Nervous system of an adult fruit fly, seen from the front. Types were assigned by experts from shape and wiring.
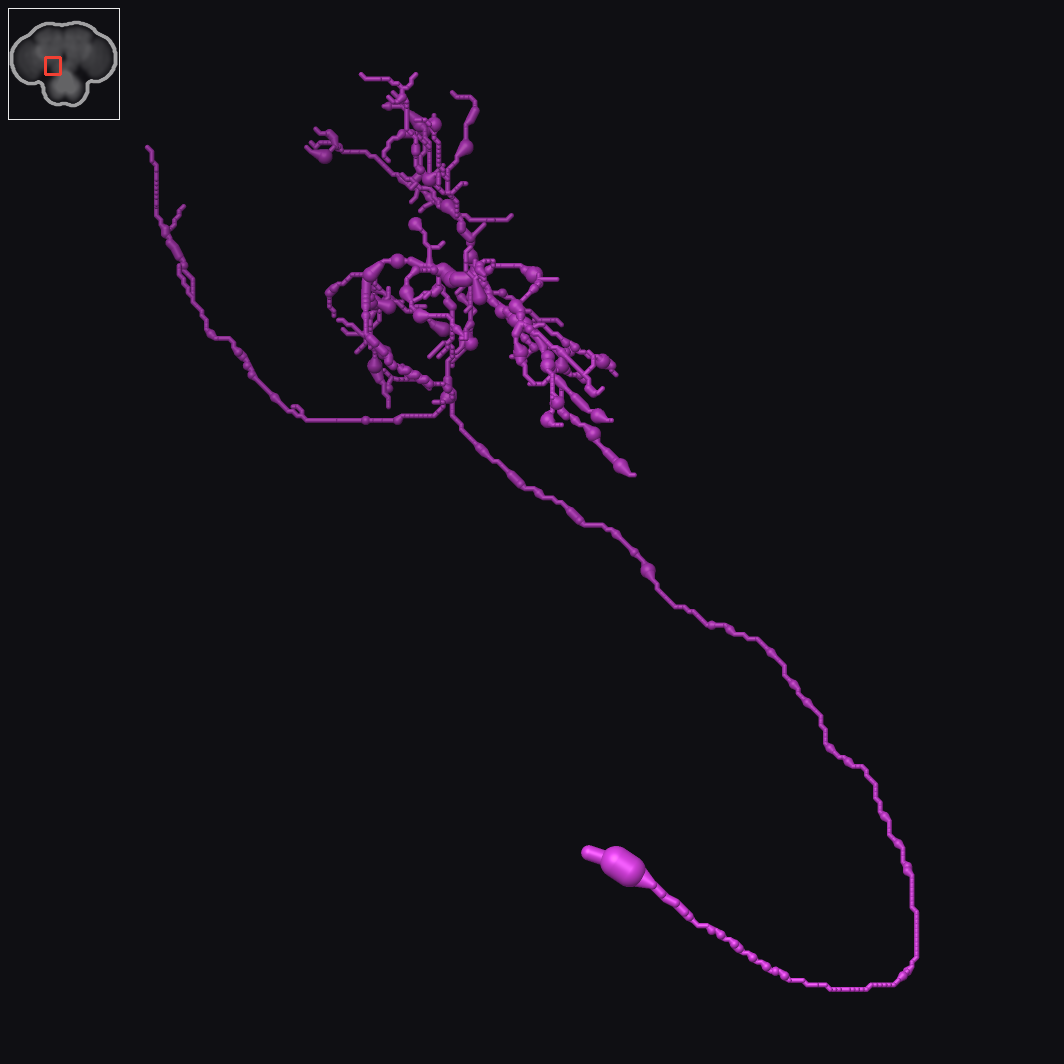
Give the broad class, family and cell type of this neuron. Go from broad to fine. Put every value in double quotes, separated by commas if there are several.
"central-brain intrinsic neuron", "hemilineage MD3", "CB0986"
